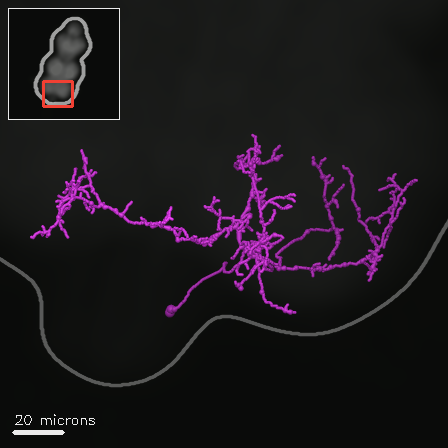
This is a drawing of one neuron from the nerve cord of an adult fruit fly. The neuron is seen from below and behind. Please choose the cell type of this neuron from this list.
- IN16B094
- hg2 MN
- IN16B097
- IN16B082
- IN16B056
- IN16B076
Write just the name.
IN16B056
